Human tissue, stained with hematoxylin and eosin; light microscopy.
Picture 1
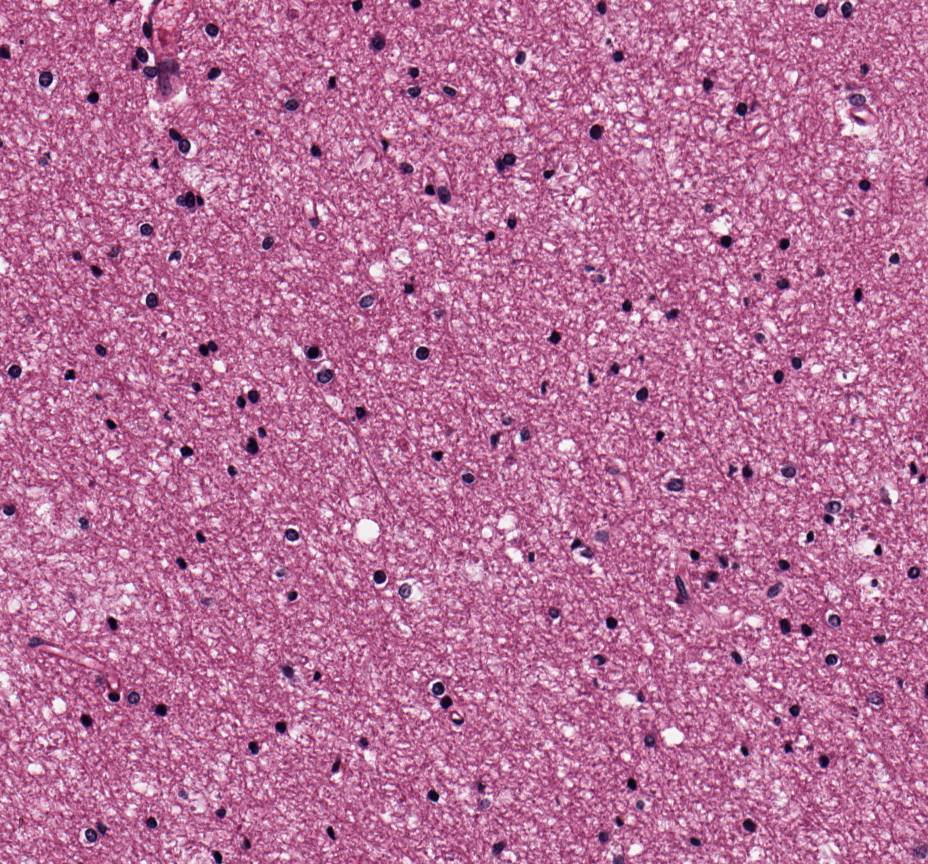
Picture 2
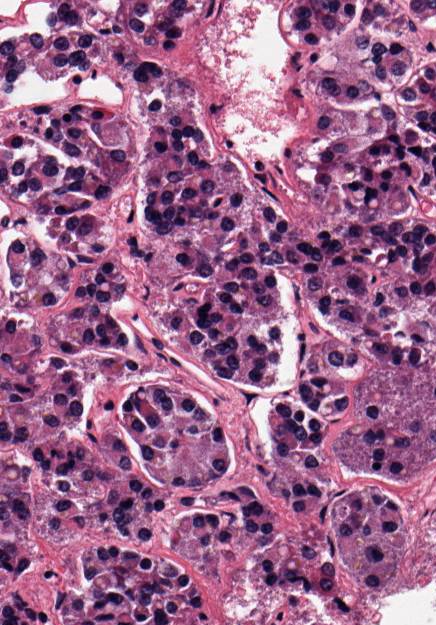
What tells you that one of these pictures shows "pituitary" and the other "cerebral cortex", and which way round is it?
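Cerebral cortex appears in the first picture, pituitary in the second. The cerebral cortex forms a uniform sheet of finely fibrillary pink matrix, with cells lying singly and spread fairly evenly across the whole field, not grouped into units. Most of its nuclei are small, round and densely dark-staining, and many are surrounded by a clear perinuclear halo rather than visible pink cytoplasm. The pituitary, by contrast, has its cells grouped throughout into rounded nests separated by thin pink septa. These nest cells are polygonal rather than elongated and have abundant granular pink-purple cytoplasm. Their nuclei are mostly round and darkly stained.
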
